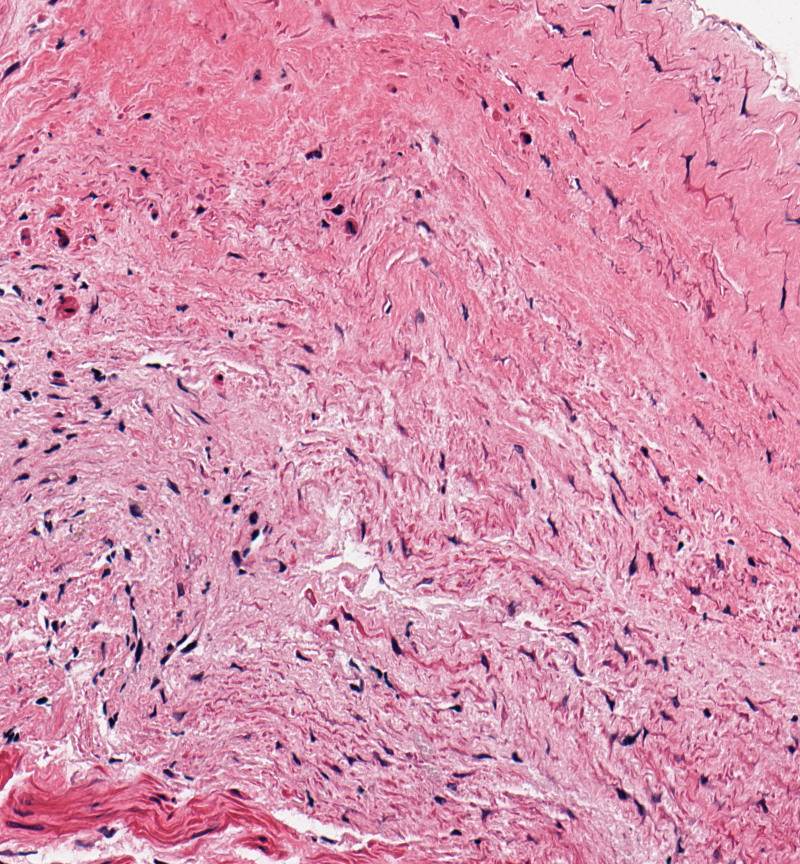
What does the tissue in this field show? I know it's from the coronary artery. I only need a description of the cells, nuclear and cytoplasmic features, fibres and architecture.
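Looking at the collagen fibres first, I notice they're wavy rather than straight. The nuclei are small, dark and elongated, and each sits alone among the fibres. There are more of them toward the lower left than in the upper part. And right in the bottom left corner, there's a band of deeper red fibres, compact and wavy as well.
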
